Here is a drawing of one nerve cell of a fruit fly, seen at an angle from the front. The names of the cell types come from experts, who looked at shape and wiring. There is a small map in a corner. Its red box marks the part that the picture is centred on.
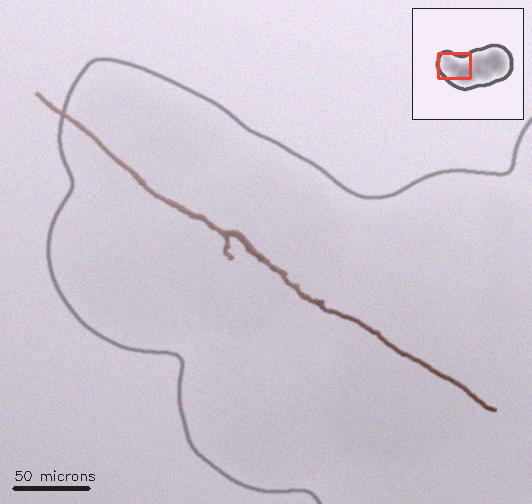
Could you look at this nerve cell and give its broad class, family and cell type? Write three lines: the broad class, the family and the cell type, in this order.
sensory neuron entering the nerve cord
class mechanosensory proprioceptive
SApp05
